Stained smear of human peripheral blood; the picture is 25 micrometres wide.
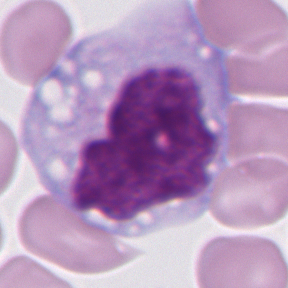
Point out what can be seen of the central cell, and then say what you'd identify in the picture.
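Abundant, pale grey-blue cytoplasm surrounds a nucleus whose outline is irregular, with folds and notches. The nucleus lies off-centre toward the lower right, so the cytoplasm is widest on the upper left. Many small clear vacuoles are present, most of them in that upper left region. The cell is a monocyte.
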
